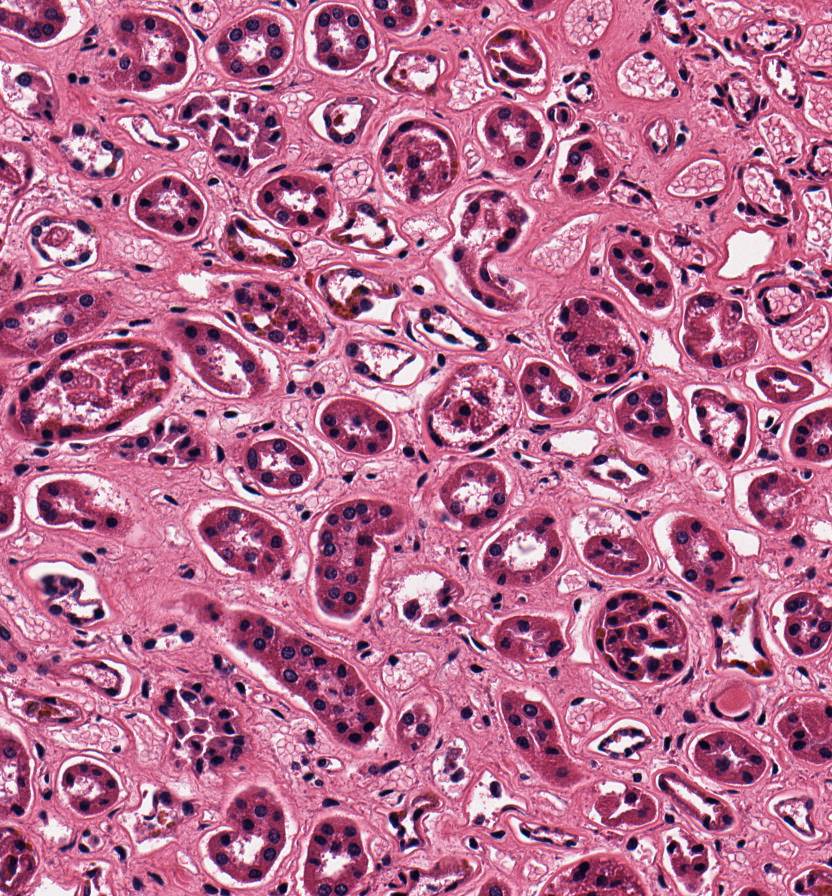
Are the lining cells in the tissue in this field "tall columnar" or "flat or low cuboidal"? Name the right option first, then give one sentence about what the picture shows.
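Flat or low cuboidal. Most tubules are lined by a single layer of cuboidal cells with granular pink cytoplasm and round dark nuclei.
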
